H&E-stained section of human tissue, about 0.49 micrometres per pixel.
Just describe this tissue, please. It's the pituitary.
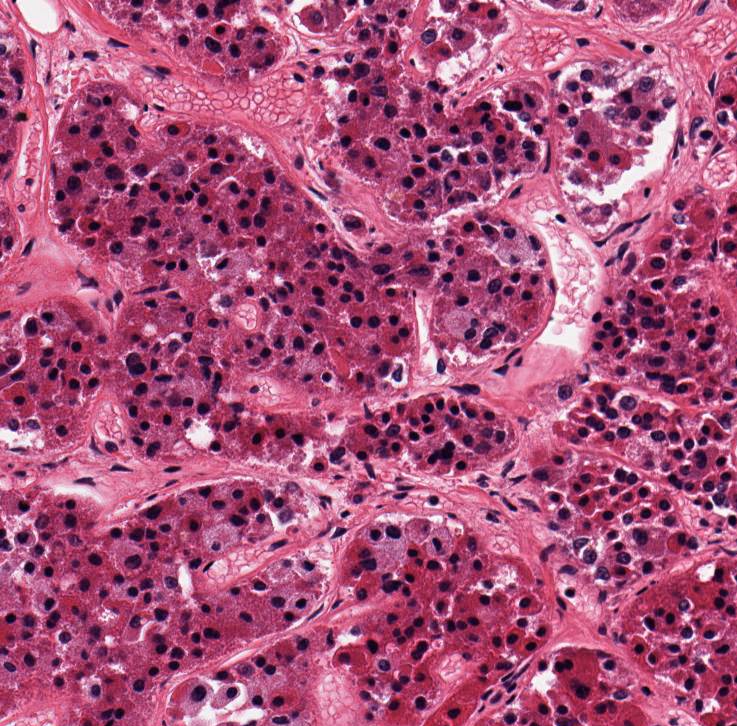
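Throughout the field, cells are arranged in rounded nests divided by thin bands of pink connective tissue. The nest cells mostly carry a single round, dark-staining nucleus each. These cells form no glandular lumina. Near the top centre lie some cells whose cytoplasm is pale, foamy and vacuolated.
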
